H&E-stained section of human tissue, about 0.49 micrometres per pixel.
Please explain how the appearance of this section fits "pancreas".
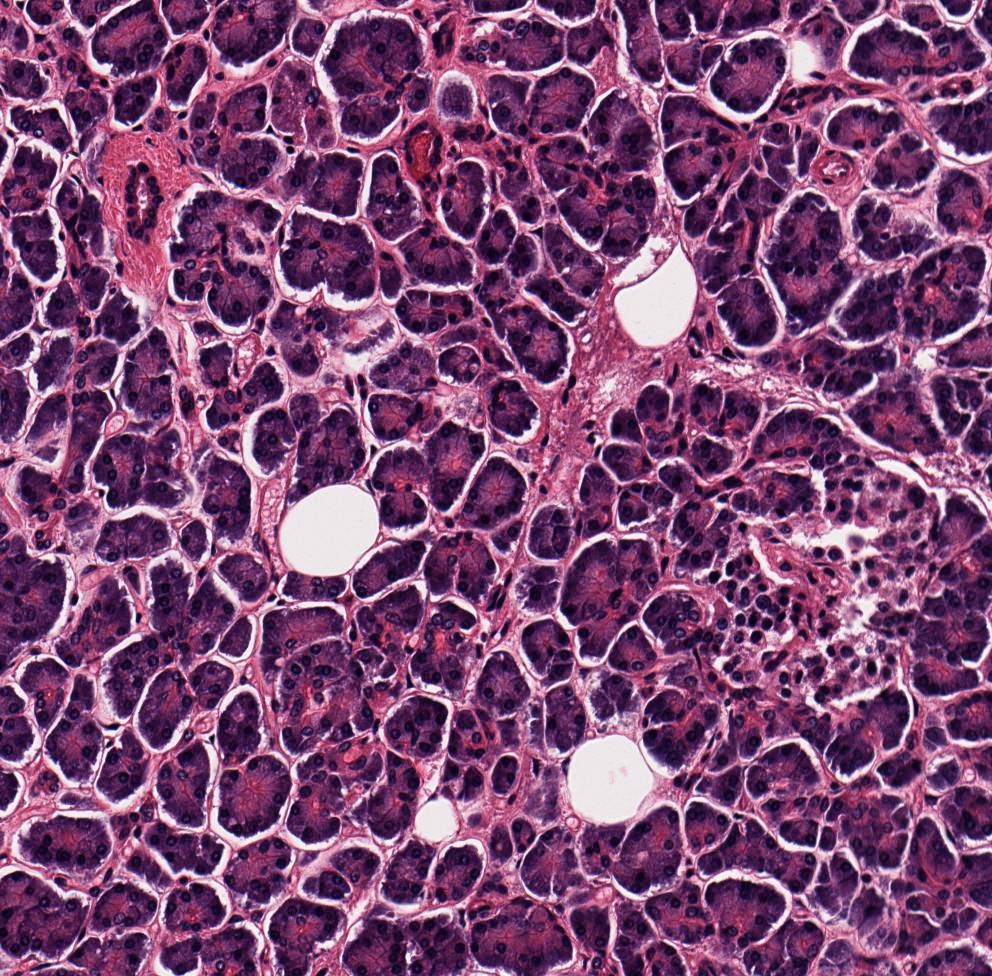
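This section is pancreas.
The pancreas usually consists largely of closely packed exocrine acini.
The acinar cells here are pyramidal, with round nuclei near the base and apices converging on a tiny central lumen, as in exocrine acini. No pale, foamy mucous acini are seen among the dark acini. At upper left, a small duct with a slit-like lumen lies in a collar of pink fibrous tissue. Right of centre, a patch of loosely arranged cells with small round dark nuclei breaks the acinar pattern.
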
